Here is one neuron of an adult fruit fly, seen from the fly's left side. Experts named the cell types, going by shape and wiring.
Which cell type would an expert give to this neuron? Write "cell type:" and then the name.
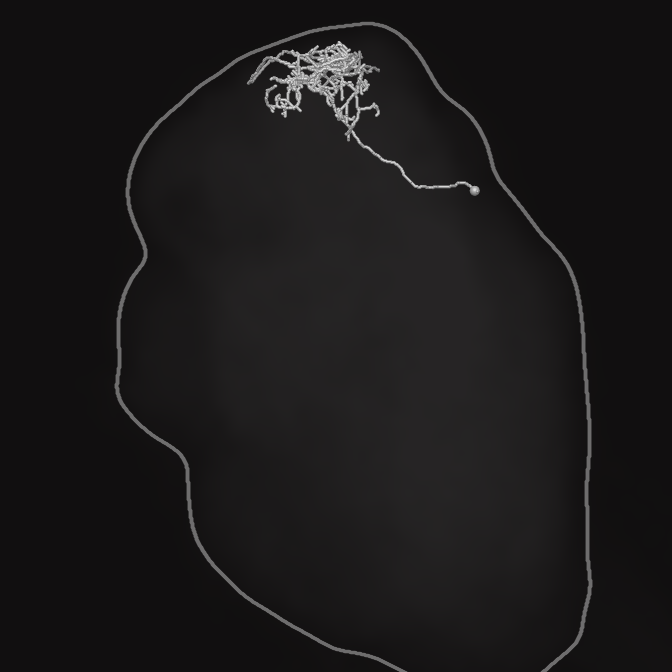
cell type: SLP405_c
